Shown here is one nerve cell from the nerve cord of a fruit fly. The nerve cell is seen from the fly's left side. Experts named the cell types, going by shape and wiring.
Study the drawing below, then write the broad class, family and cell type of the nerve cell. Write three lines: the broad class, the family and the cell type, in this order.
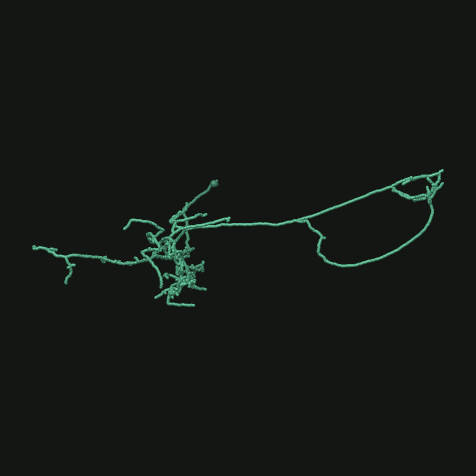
nerve-cord intrinsic neuron
hemilineage 17A
IN17A094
